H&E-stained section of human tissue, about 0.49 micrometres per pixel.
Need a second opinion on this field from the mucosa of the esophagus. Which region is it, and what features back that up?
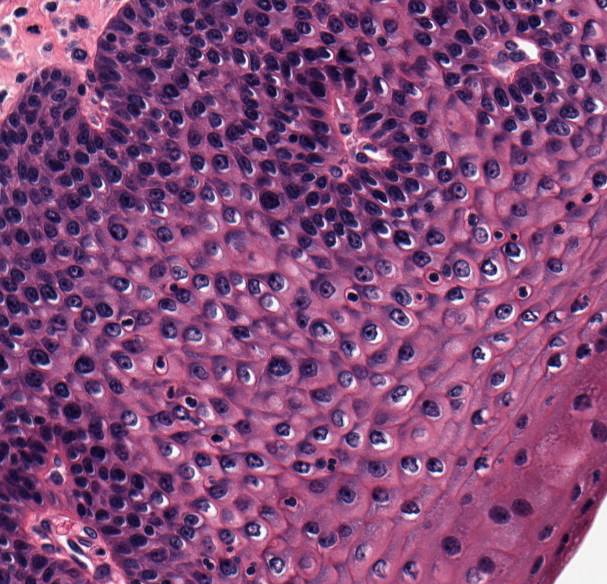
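This is stratified squamous nonkeratinized epithelium. First, left and upper cells are crowded, with dark nuclei and little cytoplasm. Next, toward the lower right, cells enlarge with more pink cytoplasm and flatten near the right edge.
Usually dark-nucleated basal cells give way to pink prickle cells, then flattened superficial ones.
Finally, such maturation sets it apart from lymphoid tissue, which has none.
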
